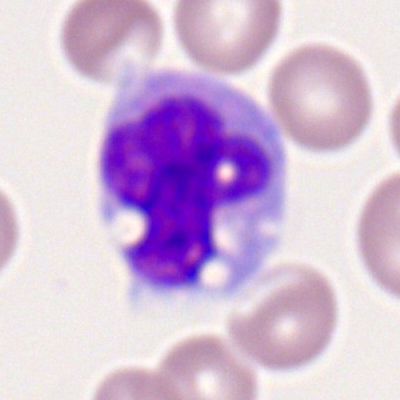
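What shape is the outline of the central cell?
Roughly round.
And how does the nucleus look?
It is irregular and folded into lobes.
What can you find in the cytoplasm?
Several small, round, clear vacuoles, but no coarse coloured granules.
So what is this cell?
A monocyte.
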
